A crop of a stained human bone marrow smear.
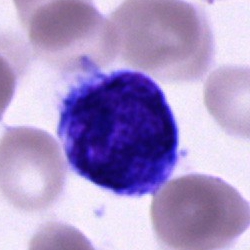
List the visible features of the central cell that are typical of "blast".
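This is a blast, and several things here fit it. The cytoplasm is only a scant rim, seen best along the left side.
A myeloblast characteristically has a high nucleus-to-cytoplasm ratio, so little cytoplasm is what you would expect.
Nor can you find any granules in the cytoplasm.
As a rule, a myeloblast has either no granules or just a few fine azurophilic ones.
What fits less well is the colour, because this rim is deep blue.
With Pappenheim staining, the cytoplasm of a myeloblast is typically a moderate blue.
The outline is roughly round, and at the upper left the margin is frayed into small irregular projections.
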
